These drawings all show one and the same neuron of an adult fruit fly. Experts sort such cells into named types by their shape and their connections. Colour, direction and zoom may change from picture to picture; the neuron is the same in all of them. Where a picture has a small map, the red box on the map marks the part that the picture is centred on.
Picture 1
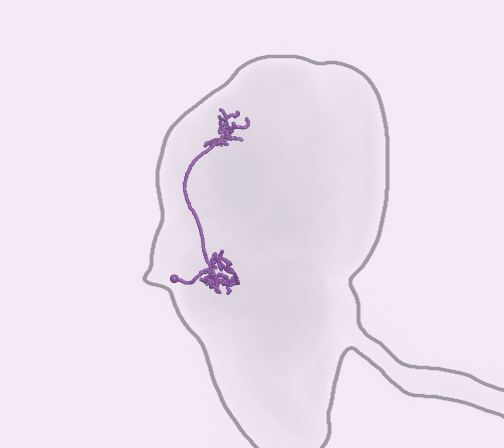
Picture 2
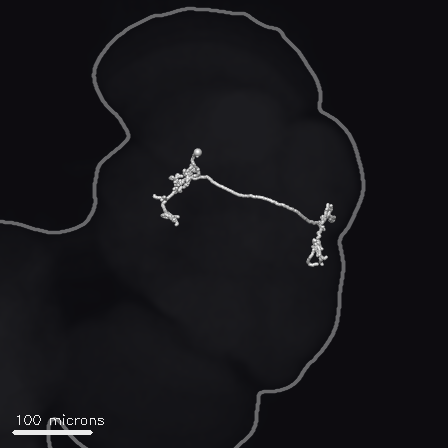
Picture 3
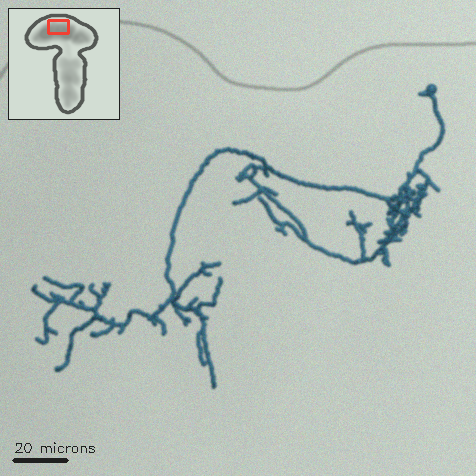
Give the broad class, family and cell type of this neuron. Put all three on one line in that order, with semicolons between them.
central-brain intrinsic neuron; hemilineage FLAa2; SMP733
